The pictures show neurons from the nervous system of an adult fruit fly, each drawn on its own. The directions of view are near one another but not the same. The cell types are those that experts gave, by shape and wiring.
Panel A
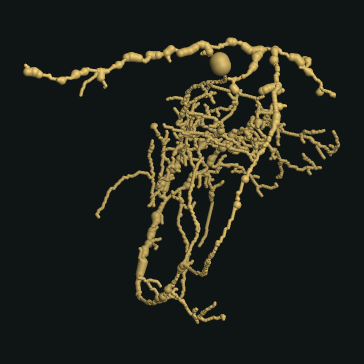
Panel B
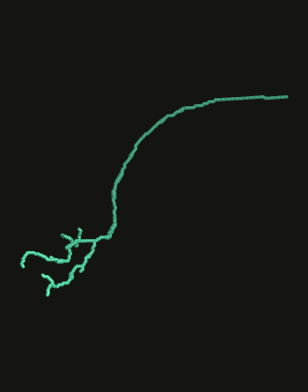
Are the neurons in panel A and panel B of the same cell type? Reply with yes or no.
no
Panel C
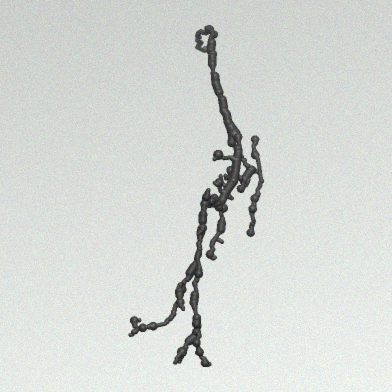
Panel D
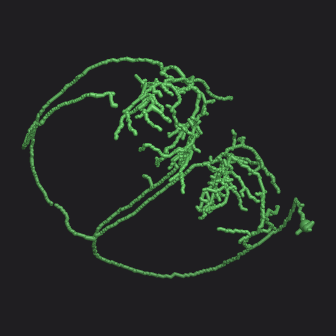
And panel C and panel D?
no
